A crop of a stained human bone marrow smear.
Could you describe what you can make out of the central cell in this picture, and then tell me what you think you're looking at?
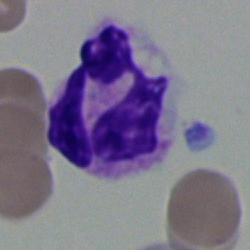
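Take the edge first: the outline is roughly round, soft and slightly uneven. Now follow the nucleus, a thick curved band that bends around a pale central area of cytoplasm. Its chromatin is dense and dark purple, and you won't find any nucleoli. This is a segmented neutrophil.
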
